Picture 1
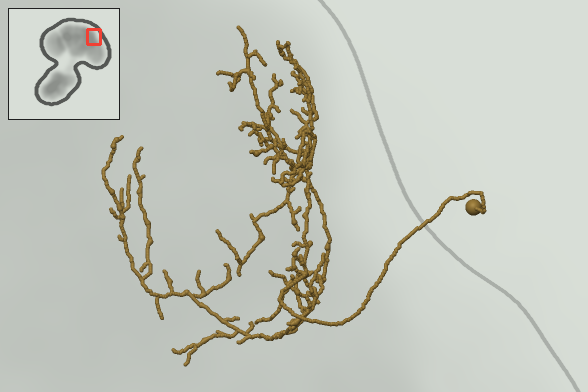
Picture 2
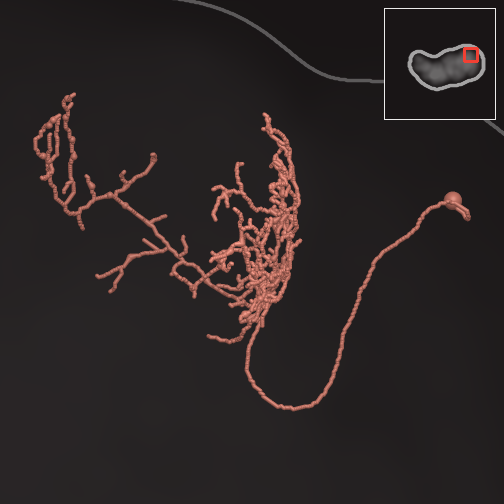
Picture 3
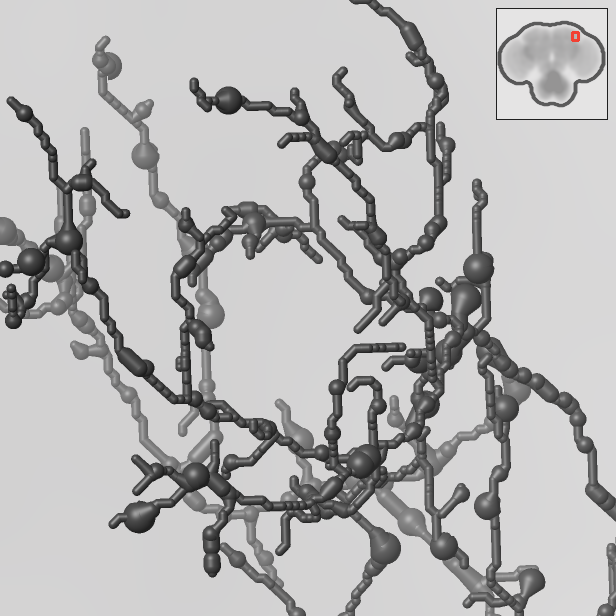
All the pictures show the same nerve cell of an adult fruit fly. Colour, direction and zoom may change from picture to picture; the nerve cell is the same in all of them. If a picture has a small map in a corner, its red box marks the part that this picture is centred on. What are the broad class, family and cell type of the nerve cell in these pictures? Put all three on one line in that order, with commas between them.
central-brain intrinsic neuron, hemilineage LHl4_dorsal, CB3016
